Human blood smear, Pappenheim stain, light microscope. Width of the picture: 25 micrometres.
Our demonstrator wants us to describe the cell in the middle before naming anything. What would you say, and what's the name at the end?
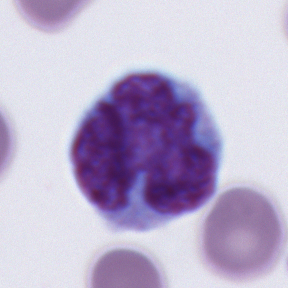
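The cell has a roughly round, smooth outline and measures about 14 micrometres across. Its nucleus, about 12 micrometres across, fills about 80% of the cell's area; a deep narrow cleft runs upward into it from its lower edge, and its chromatin is dark purple and coarsely clumped. The cytoplasm forms a scant pale blue-grey rim, widest at the right and bottom. This cell is a monocyte.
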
